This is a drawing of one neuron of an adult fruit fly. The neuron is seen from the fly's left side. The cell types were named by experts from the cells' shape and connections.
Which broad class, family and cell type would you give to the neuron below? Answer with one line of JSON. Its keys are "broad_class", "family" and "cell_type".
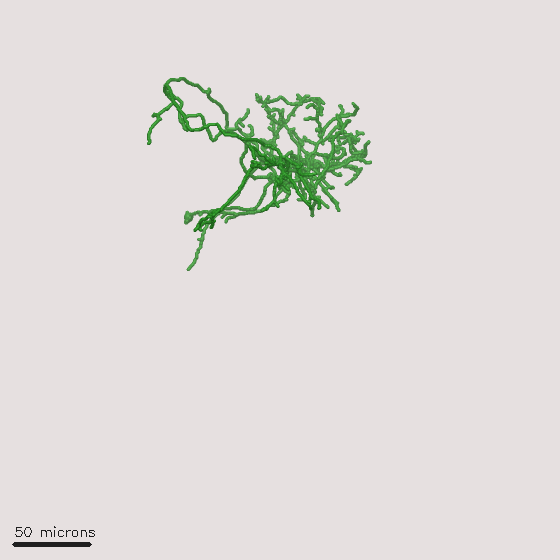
{"broad_class": "central-brain intrinsic neuron", "family": "LHAV", "cell_type": "LHAV8a1"}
